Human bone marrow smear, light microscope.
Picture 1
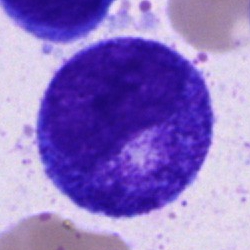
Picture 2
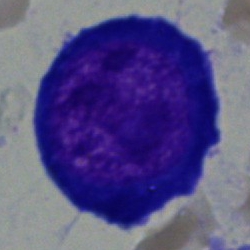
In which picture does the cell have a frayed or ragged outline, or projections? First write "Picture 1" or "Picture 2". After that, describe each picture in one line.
Picture 2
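In picture 1: The surface shows no blebs or projections.
In picture 2: The margin has small blunt bumps, most noticeable along the right side.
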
